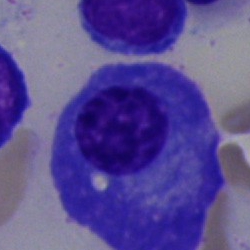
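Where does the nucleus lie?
Off-centre, toward the upper left of the cell.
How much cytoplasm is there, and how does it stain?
It is abundant, covers more area than the nucleus, and stains a deep blue.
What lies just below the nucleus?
One small, clear, round vacuole.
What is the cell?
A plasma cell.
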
